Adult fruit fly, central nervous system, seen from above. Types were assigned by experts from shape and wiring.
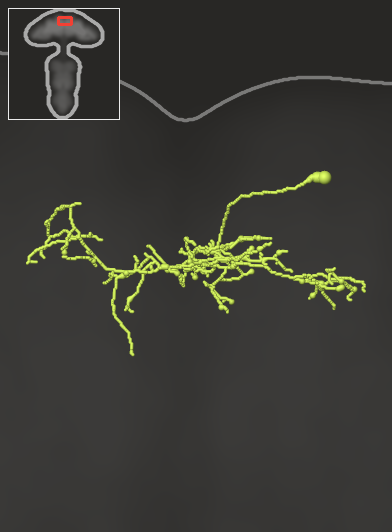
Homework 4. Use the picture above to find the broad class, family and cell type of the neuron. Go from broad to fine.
central-brain intrinsic neuron; hemilineage TRdm; GNG372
